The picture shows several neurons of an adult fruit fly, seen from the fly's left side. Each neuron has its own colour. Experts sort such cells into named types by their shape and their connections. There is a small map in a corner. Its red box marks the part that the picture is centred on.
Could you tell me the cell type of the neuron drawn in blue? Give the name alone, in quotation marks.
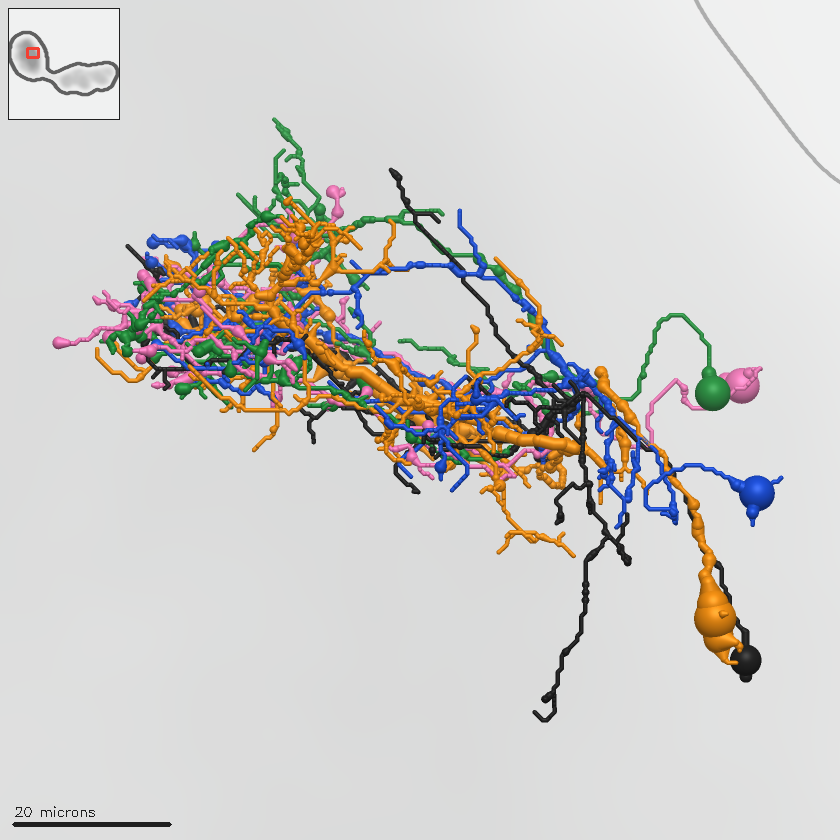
"CB4095"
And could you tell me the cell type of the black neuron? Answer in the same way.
"CB1556"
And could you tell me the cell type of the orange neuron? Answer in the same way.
"IB101"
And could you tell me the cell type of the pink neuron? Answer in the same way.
"CB4206"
